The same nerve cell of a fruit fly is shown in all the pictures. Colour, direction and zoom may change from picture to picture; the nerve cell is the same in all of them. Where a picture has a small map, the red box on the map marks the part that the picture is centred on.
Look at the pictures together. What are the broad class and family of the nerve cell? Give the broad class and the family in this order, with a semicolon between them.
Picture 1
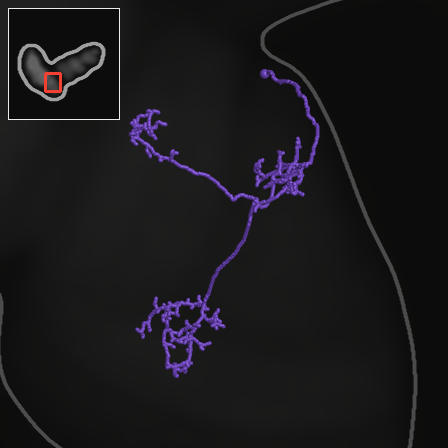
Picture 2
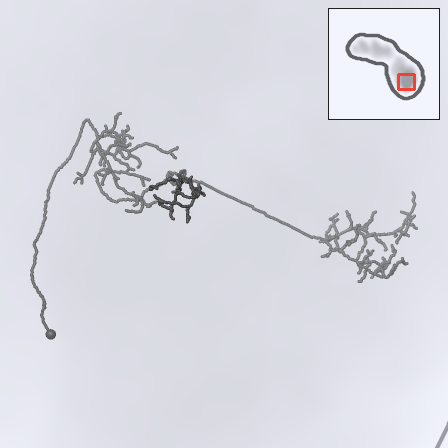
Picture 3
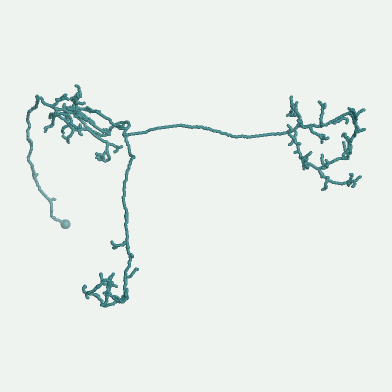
optic-lobe intrinsic neuron; Y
